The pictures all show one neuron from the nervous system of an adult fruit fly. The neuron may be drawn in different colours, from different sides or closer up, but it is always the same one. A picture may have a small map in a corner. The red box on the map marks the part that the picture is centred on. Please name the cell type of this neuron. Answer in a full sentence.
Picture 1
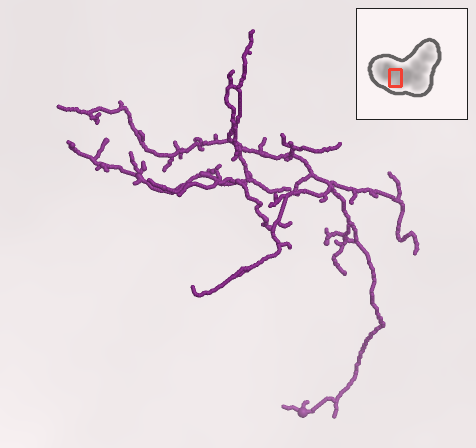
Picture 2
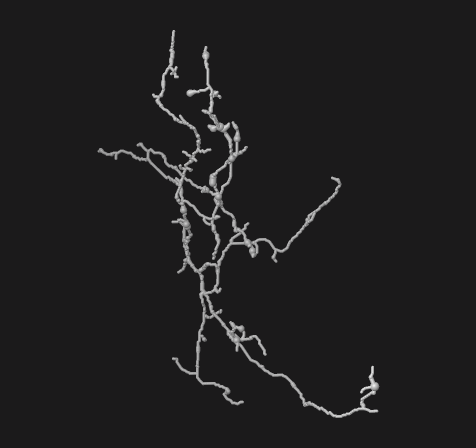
The cell type is CB1233.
